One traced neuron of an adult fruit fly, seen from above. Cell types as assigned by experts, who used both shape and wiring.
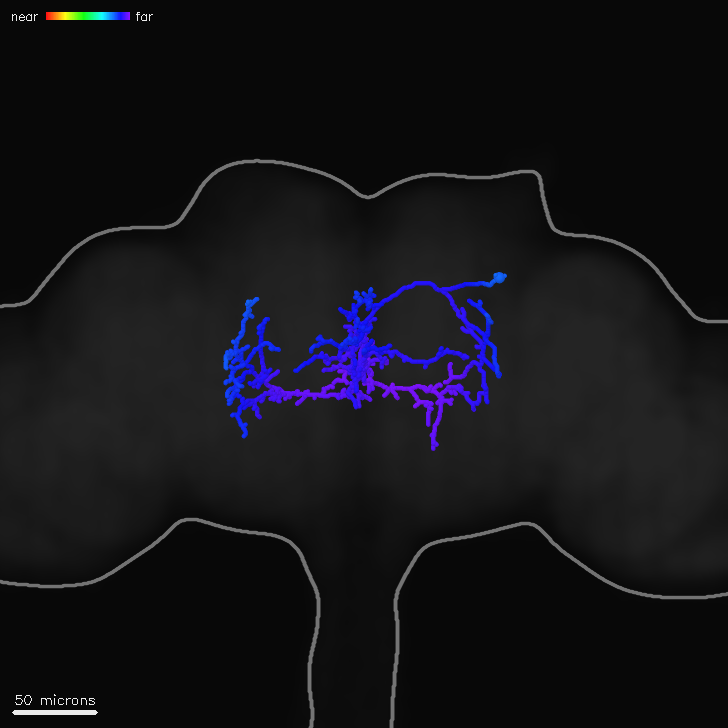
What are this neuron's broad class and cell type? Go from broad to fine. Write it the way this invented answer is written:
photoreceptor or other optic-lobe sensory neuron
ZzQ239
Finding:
central-brain intrinsic neuron
GNG243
